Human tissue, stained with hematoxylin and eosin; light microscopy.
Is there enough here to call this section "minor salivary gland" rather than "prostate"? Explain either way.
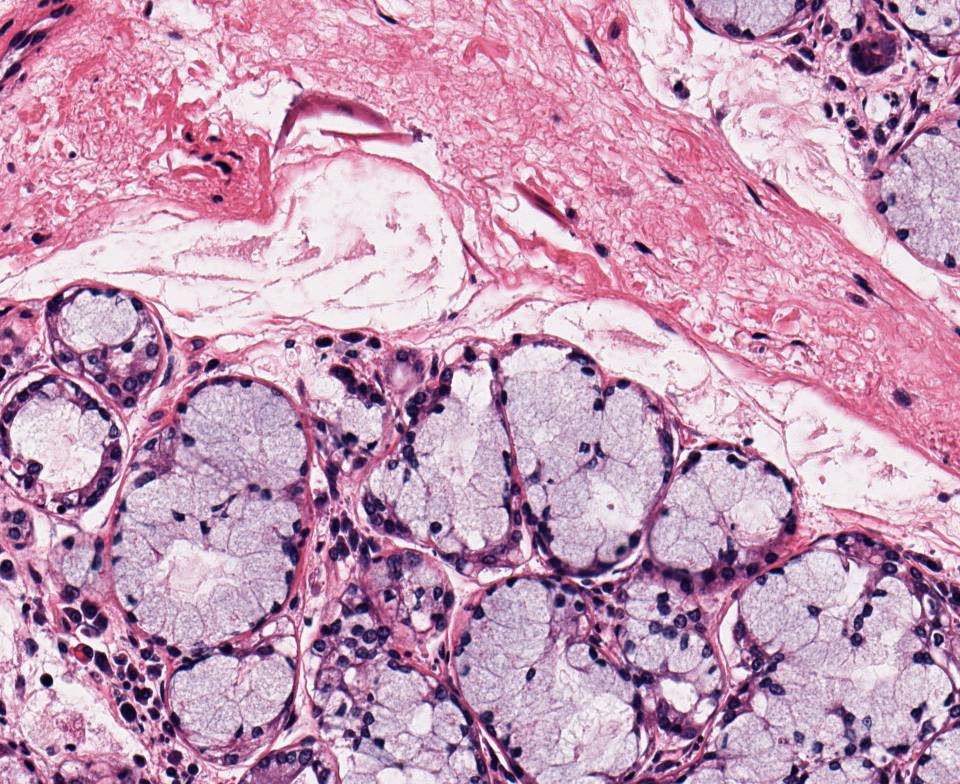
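Minor salivary gland.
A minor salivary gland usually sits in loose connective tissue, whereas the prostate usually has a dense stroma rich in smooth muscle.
Here, clustered acini fill the lower half and pink fibrous connective tissue the upper half. Acinar cells: pale grey-blue, finely foamy cytoplasm; nuclei small, dark, flattened against the outer edge of each acinus.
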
